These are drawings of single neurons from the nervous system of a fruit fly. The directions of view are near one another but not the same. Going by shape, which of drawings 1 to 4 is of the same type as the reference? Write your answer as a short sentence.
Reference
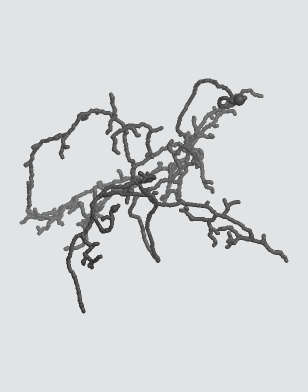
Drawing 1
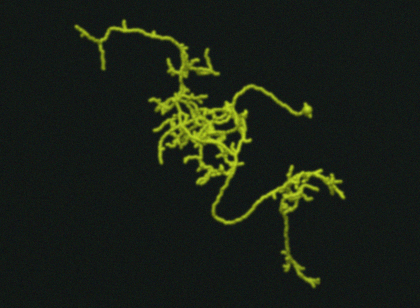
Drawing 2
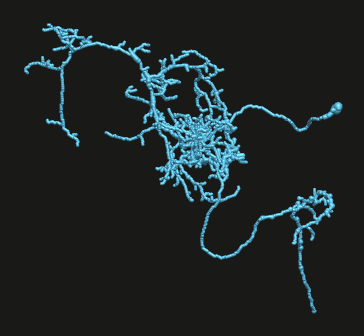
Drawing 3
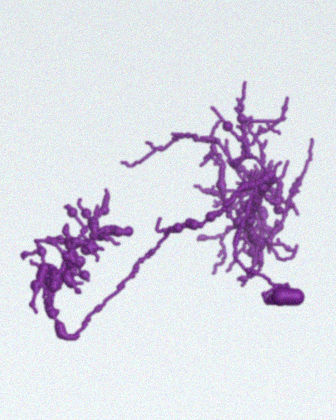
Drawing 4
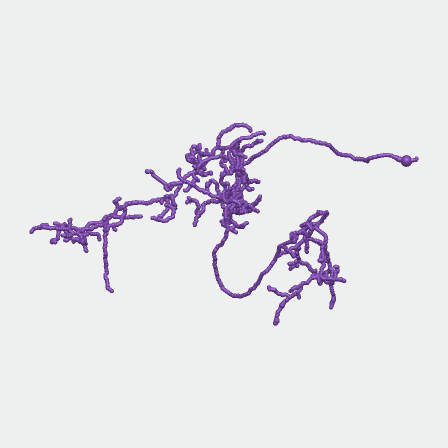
The neuron in drawing 4 is of the same cell type.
